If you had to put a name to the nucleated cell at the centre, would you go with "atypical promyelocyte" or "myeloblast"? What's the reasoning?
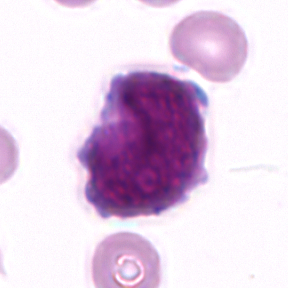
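This is an atypical promyelocyte. The cell outline is irregular and ragged rather than smoothly round, with small blue projections from the edge, plainest at the upper right. A dark groove runs down through the upper half of the nucleus, giving it a folded look. The nucleus fills about 80% of the cell's area, and the cytoplasm shows no vacuoles.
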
